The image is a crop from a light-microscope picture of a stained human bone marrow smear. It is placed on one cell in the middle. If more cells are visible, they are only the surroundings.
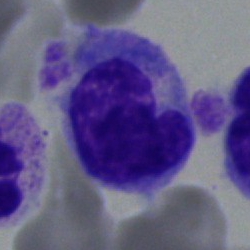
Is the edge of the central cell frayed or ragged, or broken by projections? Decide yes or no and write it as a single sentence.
No, the cell does not have a rough edge, as its outline is smooth.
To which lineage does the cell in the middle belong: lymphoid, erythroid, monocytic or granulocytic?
monocytic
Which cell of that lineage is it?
monocyte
